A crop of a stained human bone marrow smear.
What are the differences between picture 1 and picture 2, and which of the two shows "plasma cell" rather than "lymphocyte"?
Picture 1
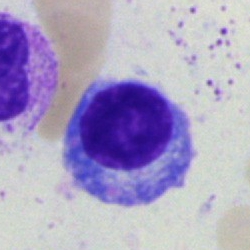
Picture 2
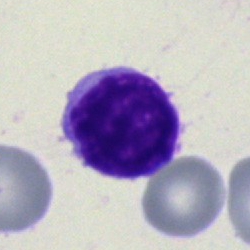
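Picture 1 is the plasma cell and picture 2 the lymphocyte. First, nucleus position: in the plasma cell the nucleus sits off-centre, toward the top of the cell.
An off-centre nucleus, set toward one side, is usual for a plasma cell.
Second, cytoplasm: the lymphocyte has only a thin, pale bluish-lavender rim, widest at the upper left, with no distinct granules in it.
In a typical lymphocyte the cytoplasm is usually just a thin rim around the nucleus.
Third, chromatin: it is dark purple in both, dense with only a few small paler patches in the plasma cell, and clumped with small paler patches between the clumps in the lymphocyte. Fourth, outline: both are roughly round, but the plasma cell has a gently scalloped edge along its right and lower border, while small fine projections fringe the lymphocyte's margin, most visibly along its right side. Last, neighbours: a second cell cut off by the left edge of picture 1 has lilac granular cytoplasm around a purple nucleus, and unnucleated red cells lie below the lymphocyte, one at the lower left and two at the lower right.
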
